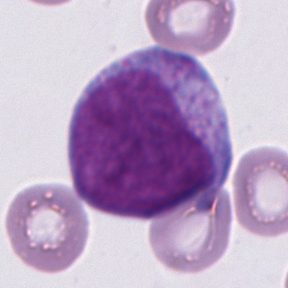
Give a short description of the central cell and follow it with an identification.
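First comes the outline, which is slightly angular rather than smoothly round. Next is the nucleus, set toward the lower left so that most of the cytoplasm lies at the upper right, and filling about 70% of the cell's area. Then the chromatin, fine and evenly spread, without coarse dark clumps. Last, the cytoplasm, which is pale grey-blue. The cell is a promyelocyte.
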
